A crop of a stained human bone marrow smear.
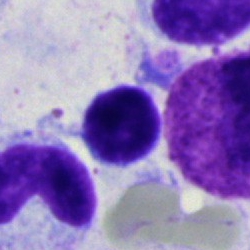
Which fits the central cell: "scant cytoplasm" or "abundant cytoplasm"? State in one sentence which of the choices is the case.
Around its nucleus, the cell has no more than a narrow rim of cytoplasm.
